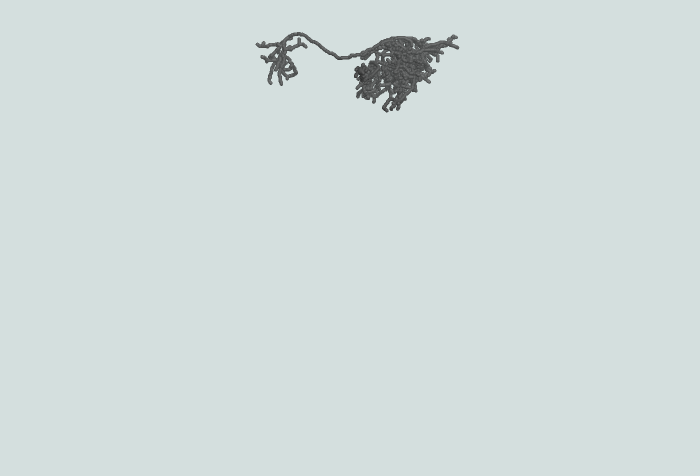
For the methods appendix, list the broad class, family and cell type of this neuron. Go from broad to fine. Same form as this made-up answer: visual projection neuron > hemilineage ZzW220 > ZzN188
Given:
central-brain intrinsic neuron > hemilineage SMPad1 > SMP086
